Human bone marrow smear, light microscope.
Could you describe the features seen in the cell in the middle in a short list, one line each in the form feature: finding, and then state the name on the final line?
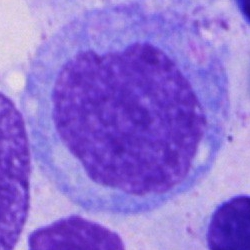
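Nucleus: large, filling most of the cell
Chromatin: finely stippled, with small paler spots
Cytoplasm: pale greyish blue
Rim: moderate, surrounding the nucleus on all sides
Name: monocyte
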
